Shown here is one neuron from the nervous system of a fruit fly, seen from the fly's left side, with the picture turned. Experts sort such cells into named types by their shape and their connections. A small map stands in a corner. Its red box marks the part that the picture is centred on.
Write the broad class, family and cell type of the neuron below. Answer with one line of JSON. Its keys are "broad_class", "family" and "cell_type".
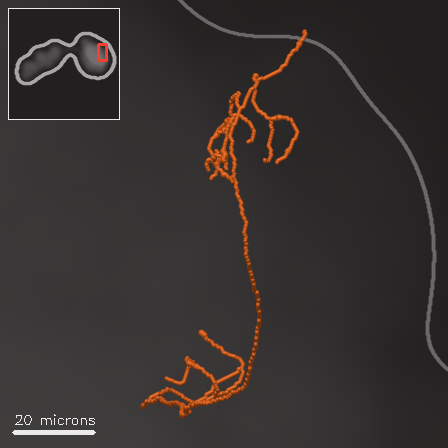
{"broad_class": "sensory neuron entering the brain", "family": "class olfactory", "cell_type": "ORN_VL2a"}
